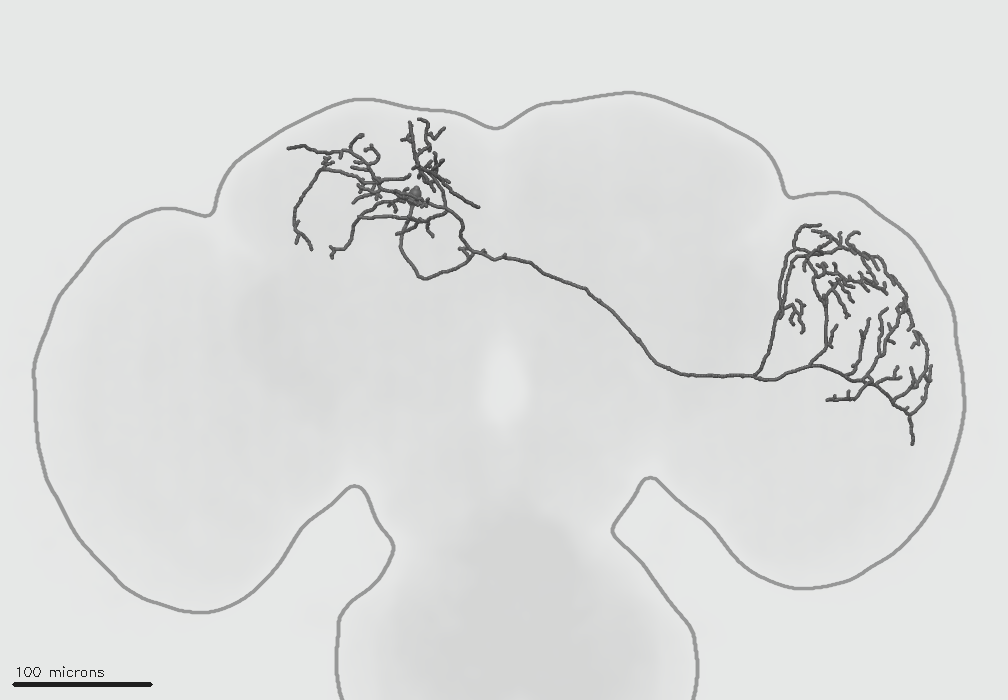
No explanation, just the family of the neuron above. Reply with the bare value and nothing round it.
hemilineage SMPp&v1_ventral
